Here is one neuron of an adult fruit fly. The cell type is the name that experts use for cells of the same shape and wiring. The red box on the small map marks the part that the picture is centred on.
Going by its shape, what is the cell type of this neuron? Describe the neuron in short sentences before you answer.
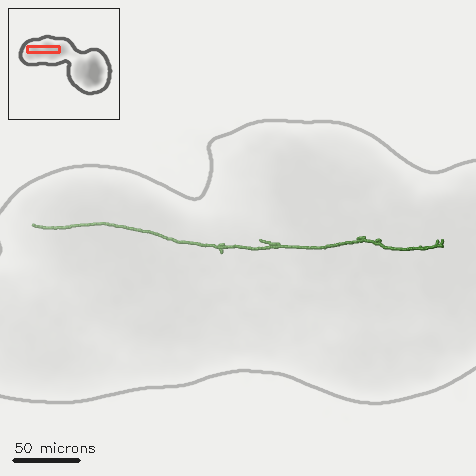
No cell body is drawn. From left to right in the picture it spans about 300 microns. This is a sensory neuron entering the nerve cord. It is of cell type SNpp46.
